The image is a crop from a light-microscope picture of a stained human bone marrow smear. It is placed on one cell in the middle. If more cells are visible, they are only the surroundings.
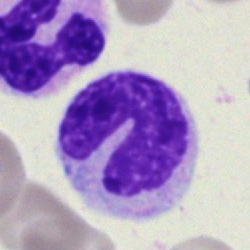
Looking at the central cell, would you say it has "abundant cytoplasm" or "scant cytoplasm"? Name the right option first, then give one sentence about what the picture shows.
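Scant cytoplasm. The nucleus fills most of the cell, leaving a pale lilac rim of cytoplasm that is widest at the bottom.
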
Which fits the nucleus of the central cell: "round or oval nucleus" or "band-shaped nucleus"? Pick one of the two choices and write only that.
Band-shaped nucleus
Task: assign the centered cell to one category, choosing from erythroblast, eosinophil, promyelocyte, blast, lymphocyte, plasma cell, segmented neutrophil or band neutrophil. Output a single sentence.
The cell positioned in the middle of the field is a band neutrophil.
